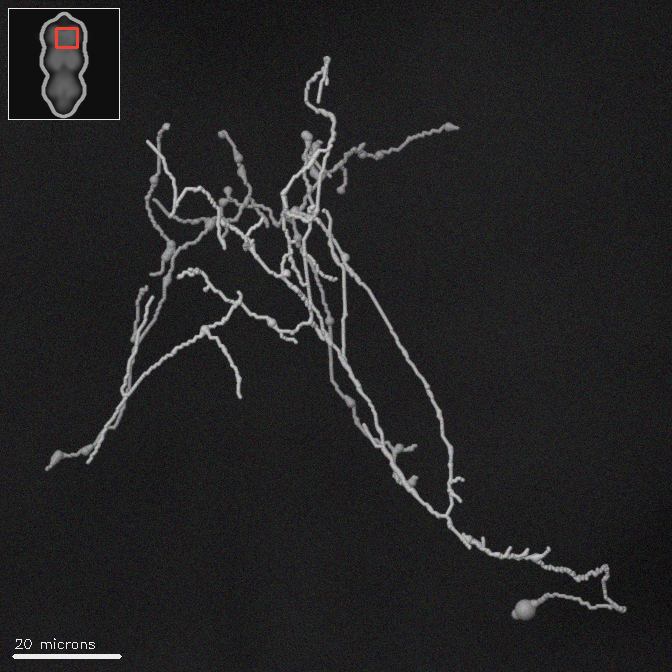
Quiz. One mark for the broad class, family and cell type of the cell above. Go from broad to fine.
nerve-cord intrinsic neuron; hemilineage 12A; IN12A064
